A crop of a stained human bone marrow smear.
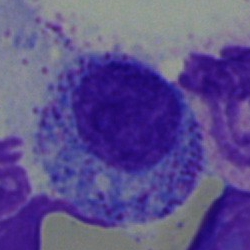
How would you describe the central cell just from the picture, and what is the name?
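Nucleus toward upper part of cell; wider band of cytoplasm beneath it. Cytoplasm pale bluish-grey, many purple granules scattered through it. Outline roughly round. Myelocyte.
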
